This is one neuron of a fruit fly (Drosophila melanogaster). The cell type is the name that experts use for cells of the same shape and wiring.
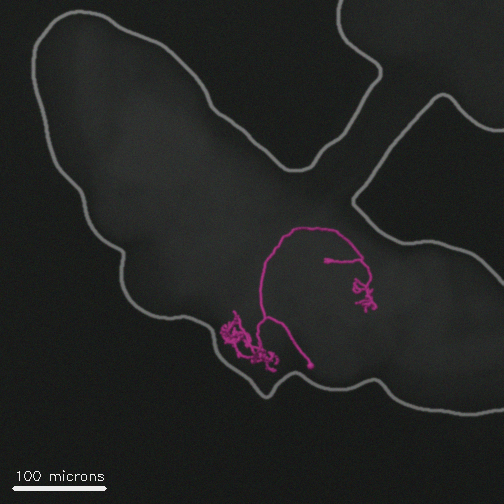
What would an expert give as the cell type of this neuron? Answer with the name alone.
M_lvPNm42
